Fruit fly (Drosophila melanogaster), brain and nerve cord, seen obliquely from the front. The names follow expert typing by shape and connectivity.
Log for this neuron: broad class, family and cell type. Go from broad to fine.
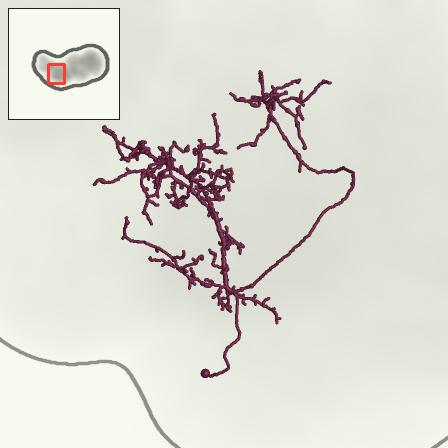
nerve-cord intrinsic neuron; hemilineage 06B; IN06B080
